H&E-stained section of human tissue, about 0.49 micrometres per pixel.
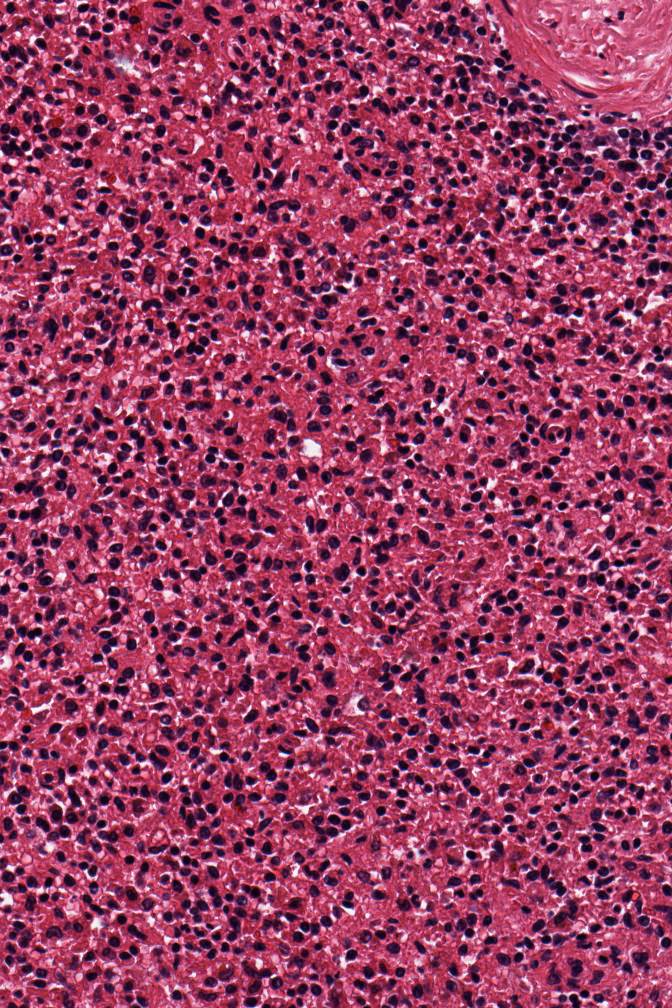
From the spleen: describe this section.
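The cells lie in one diffuse sheet across the whole field, with no glands, follicles or other organised units. Most nuclei are small, round to oval and darkly stained. They are closely and fairly evenly spaced throughout. No epithelial lining or surface is present.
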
